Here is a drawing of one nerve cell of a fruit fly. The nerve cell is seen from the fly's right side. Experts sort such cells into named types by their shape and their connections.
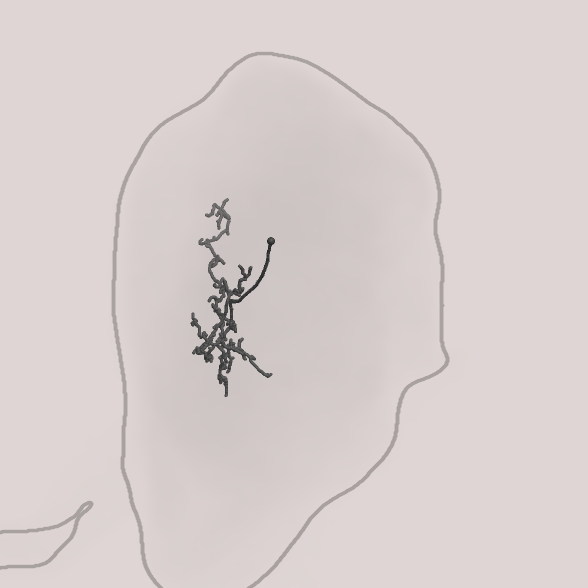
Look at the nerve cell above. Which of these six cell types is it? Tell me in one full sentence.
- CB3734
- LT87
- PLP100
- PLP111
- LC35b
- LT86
As a matter of cell type, the neuron is PLP111.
